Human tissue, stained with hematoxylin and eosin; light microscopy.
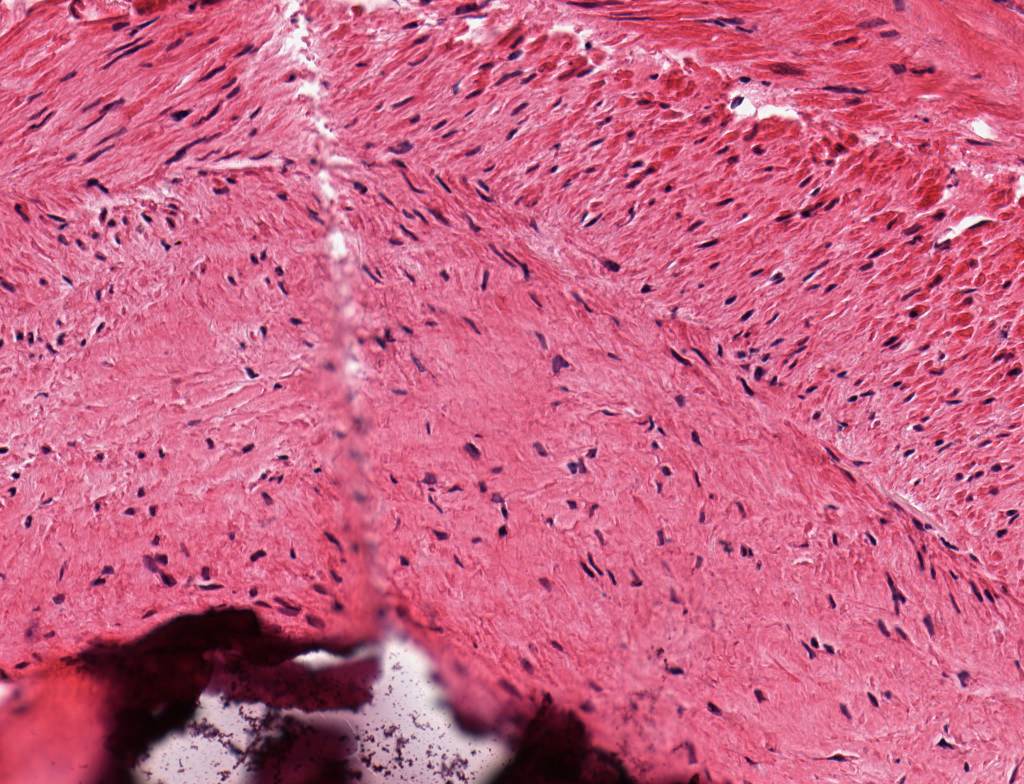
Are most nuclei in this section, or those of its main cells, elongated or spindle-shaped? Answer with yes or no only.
Yes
